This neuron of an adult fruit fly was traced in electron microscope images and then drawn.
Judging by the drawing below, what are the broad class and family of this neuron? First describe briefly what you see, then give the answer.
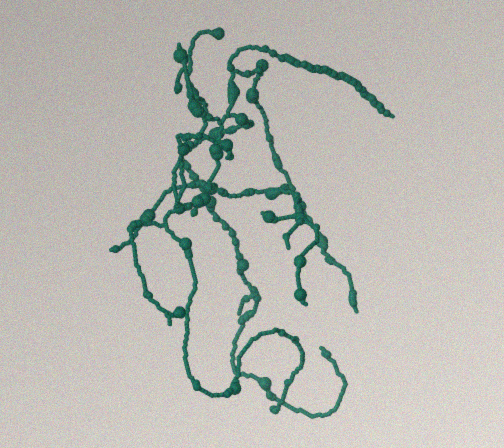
The drawing shows no cell body. In this view it is taller than it is wide. Its broad class is sensory neuron entering the brain. The family is ENS.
